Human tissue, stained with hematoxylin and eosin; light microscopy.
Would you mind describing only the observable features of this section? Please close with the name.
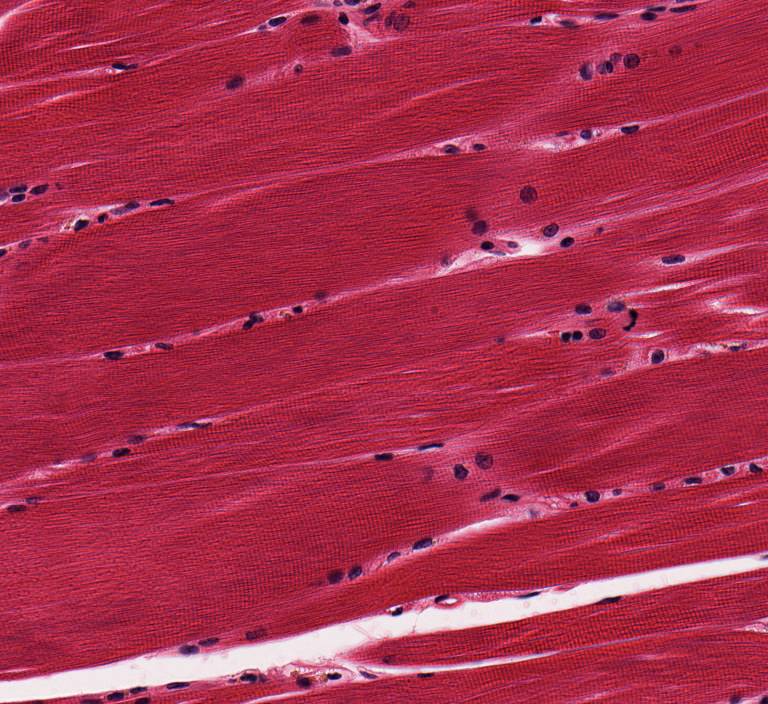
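Each fibre is unbranched and separate from its neighbours. Dark oval nuclei sit at the fibre edges, along the boundaries between fibres. The cytoplasm stains a deep, fairly uniform red. Connective tissue between fibres is scant, visible only as thin pale lines. Tissue: skeletal muscle.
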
